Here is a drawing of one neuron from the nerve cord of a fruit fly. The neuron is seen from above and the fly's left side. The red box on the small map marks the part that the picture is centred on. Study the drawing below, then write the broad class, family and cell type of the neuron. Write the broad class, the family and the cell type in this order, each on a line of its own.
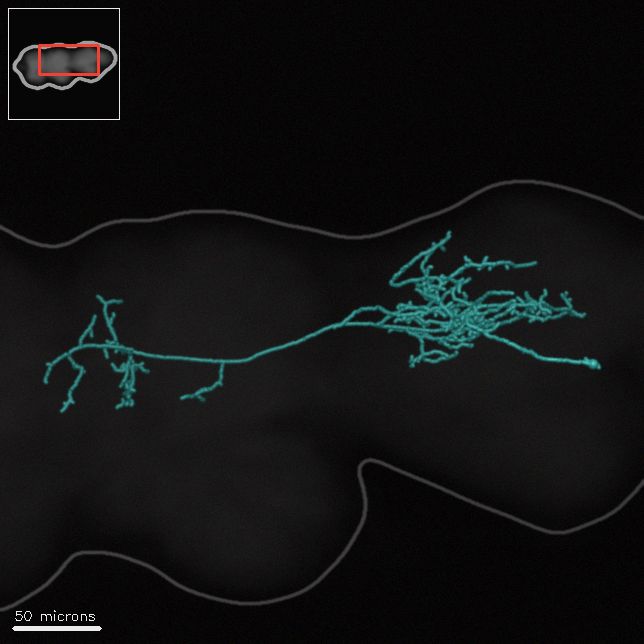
nerve-cord intrinsic neuron
hemilineage 05B
IN05B038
